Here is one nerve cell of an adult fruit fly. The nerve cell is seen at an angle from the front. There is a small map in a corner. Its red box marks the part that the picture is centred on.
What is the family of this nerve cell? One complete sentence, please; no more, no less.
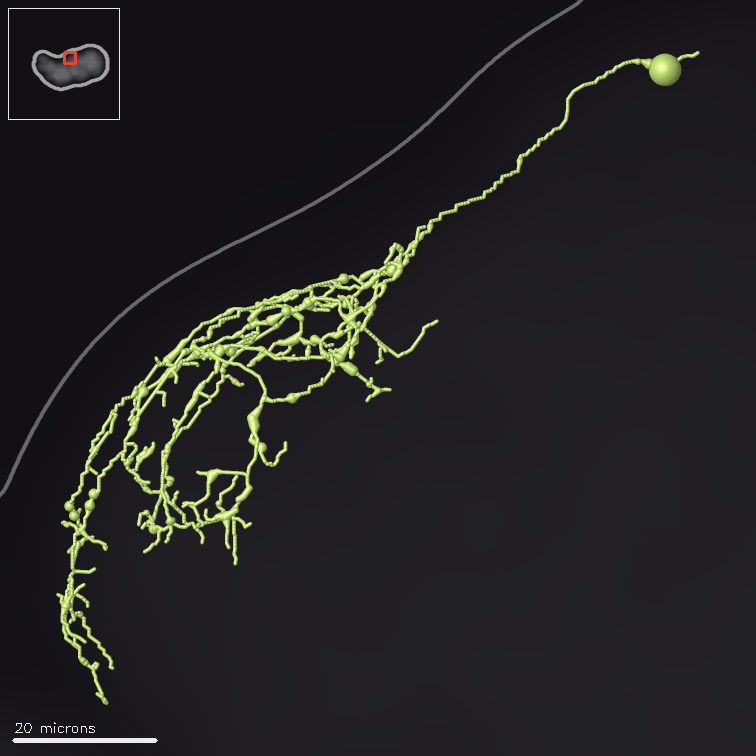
For this nerve cell, the family is hemilineage LHd2.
